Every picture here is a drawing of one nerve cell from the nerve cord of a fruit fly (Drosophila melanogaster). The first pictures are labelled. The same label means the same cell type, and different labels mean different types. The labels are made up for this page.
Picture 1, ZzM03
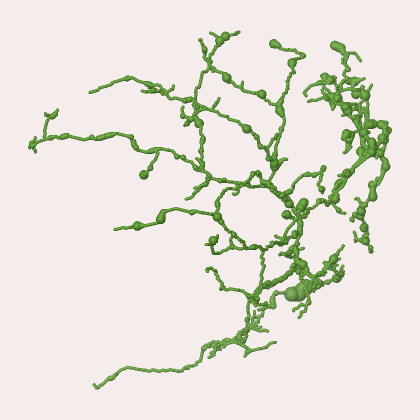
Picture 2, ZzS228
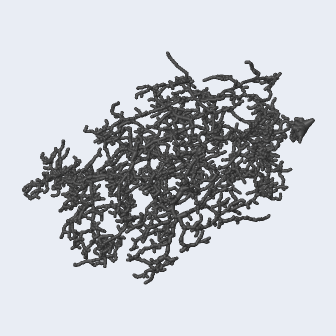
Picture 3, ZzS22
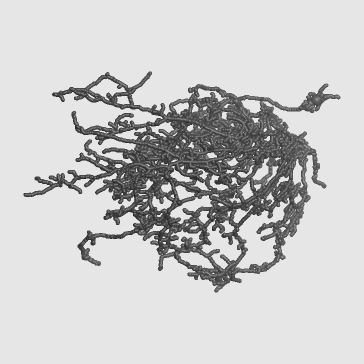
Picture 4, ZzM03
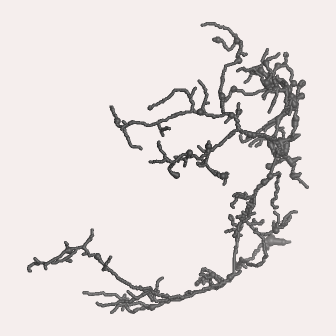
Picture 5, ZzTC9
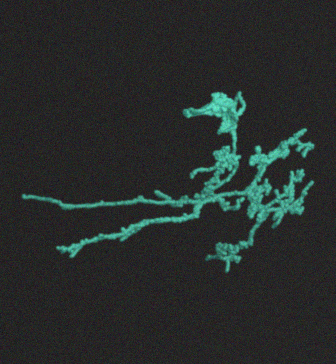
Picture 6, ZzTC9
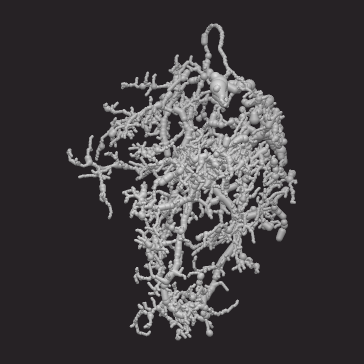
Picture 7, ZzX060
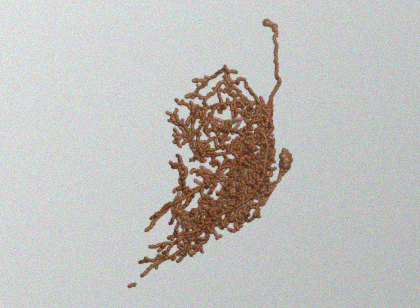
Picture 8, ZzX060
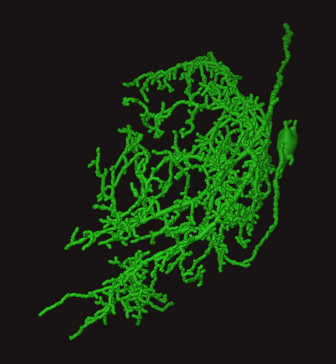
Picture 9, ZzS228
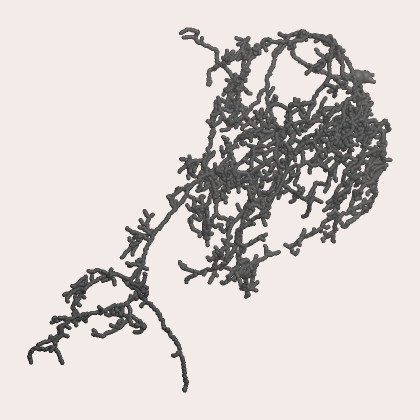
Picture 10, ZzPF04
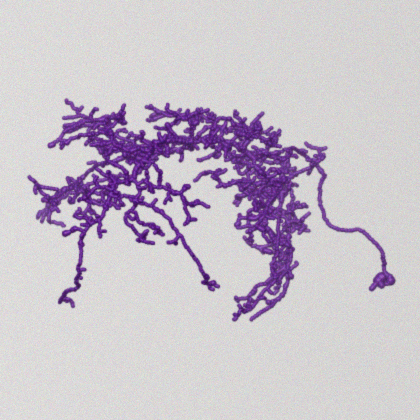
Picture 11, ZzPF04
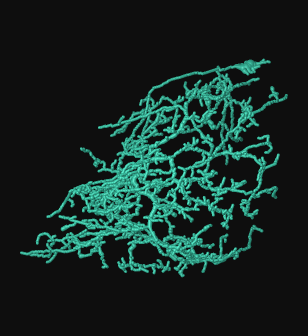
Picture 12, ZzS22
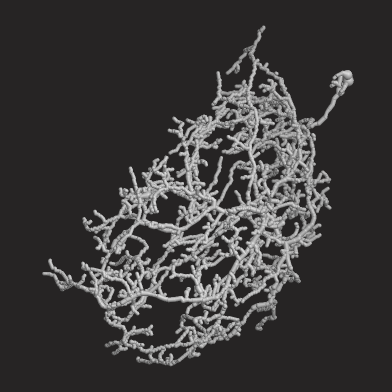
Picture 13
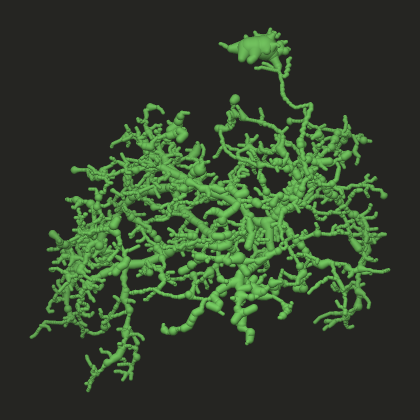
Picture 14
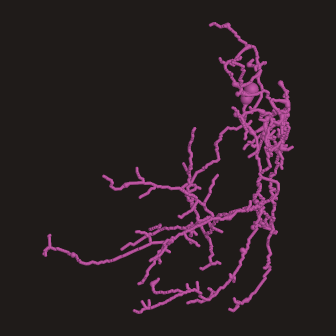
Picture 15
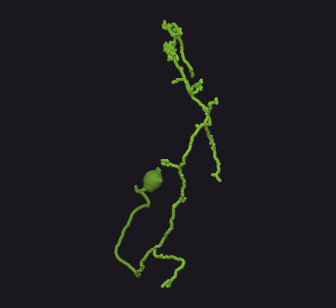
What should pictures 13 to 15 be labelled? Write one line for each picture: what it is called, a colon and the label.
13: ZzTC9
14: ZzM03
15: ZzM03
